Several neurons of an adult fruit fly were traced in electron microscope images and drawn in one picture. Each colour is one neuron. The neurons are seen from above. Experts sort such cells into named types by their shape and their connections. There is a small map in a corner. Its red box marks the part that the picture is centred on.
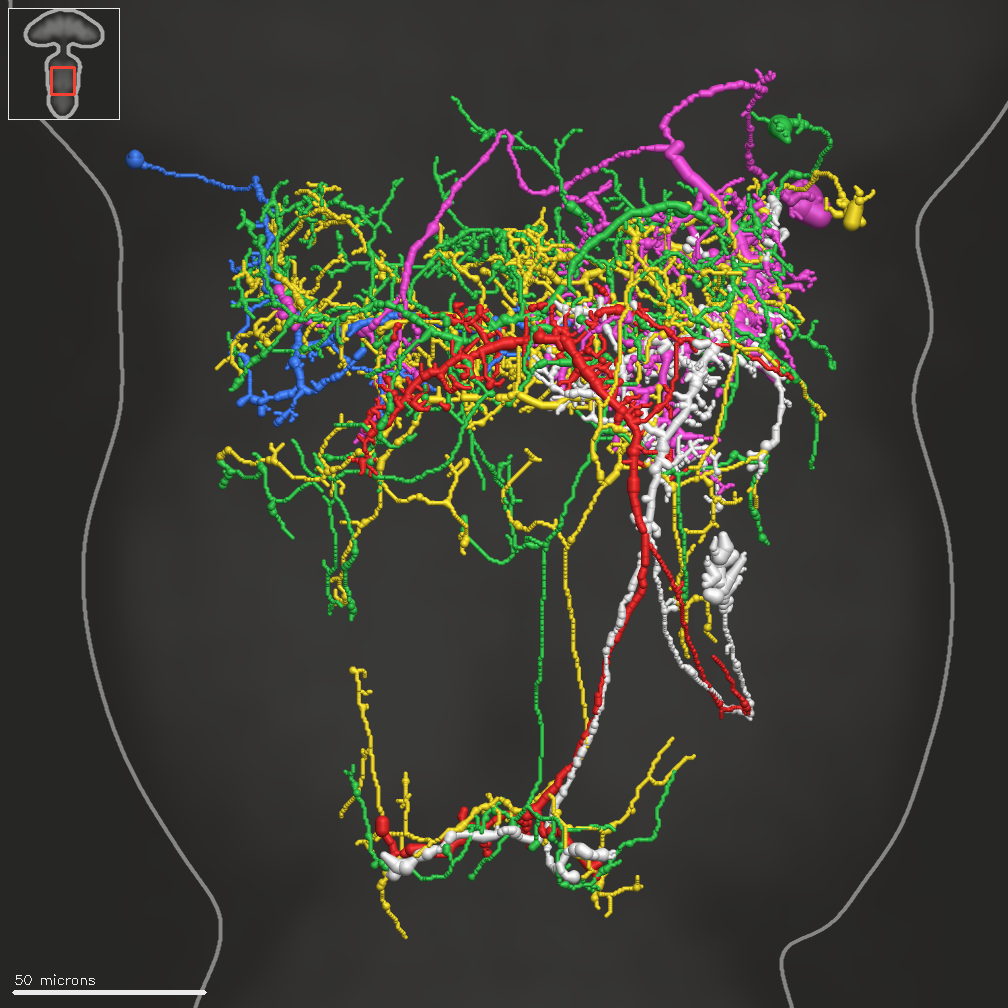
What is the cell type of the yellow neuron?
IN19B034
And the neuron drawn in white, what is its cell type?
IN11B001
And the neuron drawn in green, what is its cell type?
dMS10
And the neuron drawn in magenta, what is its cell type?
IN06A003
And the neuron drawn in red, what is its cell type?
IN11B003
